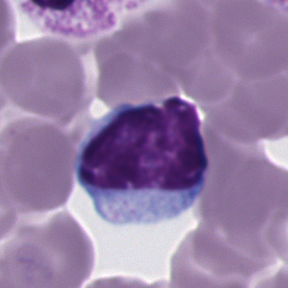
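Typical lymphocyte in a stained smear of human peripheral blood. Its chromatin is dark purple and coarsely clumped. The cytoplasm is pale blue and contains fine purplish dots. The cell outline is smooth, with no hair-like projections.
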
